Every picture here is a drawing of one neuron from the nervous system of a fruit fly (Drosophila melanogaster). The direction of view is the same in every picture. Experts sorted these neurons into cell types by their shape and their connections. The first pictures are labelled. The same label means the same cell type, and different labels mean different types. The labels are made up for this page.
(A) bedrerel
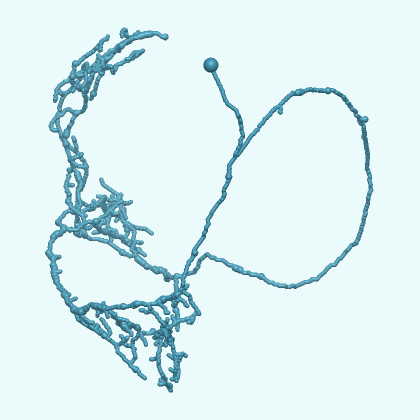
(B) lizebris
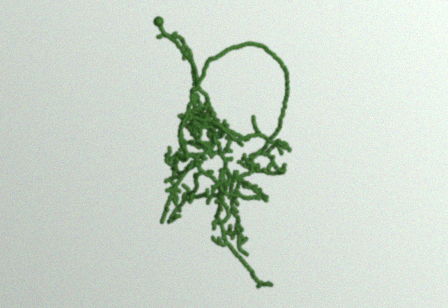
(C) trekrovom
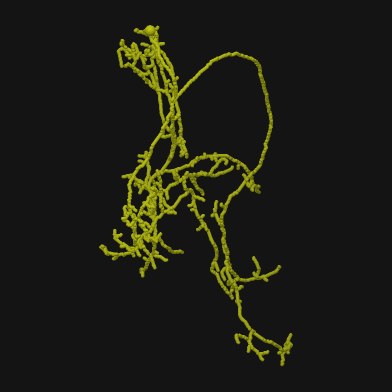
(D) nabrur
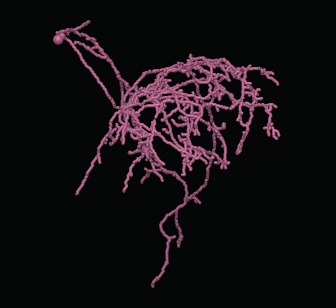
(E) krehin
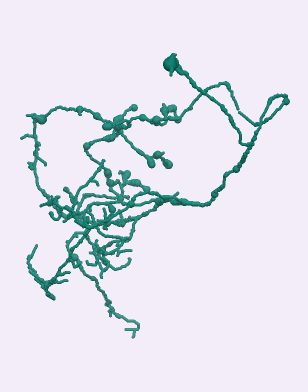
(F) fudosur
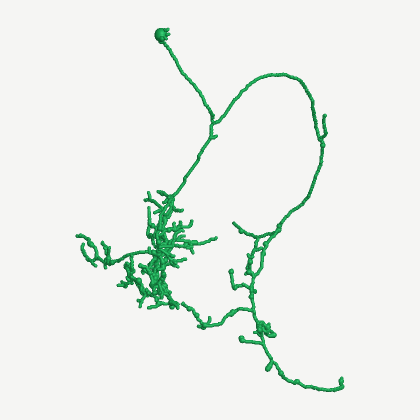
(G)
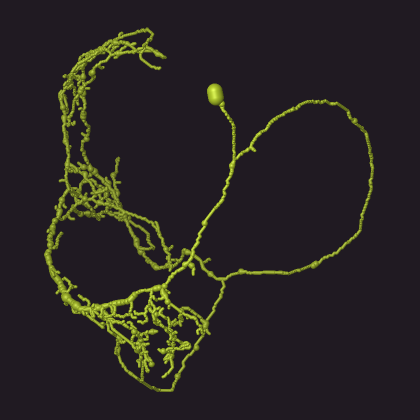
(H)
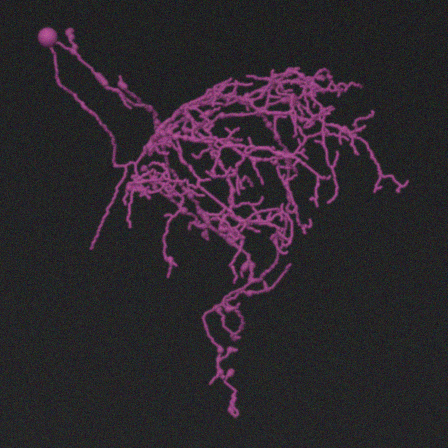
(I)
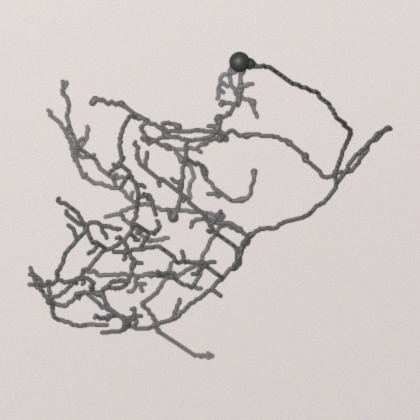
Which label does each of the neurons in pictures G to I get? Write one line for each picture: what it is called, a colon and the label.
G: bedrerel
H: nabrur
I: krehin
